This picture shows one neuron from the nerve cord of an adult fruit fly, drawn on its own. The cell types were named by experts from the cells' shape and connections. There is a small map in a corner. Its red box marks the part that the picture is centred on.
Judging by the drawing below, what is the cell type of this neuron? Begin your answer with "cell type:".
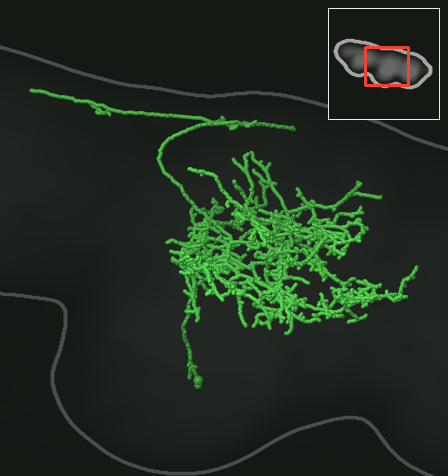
cell type: IN06B019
